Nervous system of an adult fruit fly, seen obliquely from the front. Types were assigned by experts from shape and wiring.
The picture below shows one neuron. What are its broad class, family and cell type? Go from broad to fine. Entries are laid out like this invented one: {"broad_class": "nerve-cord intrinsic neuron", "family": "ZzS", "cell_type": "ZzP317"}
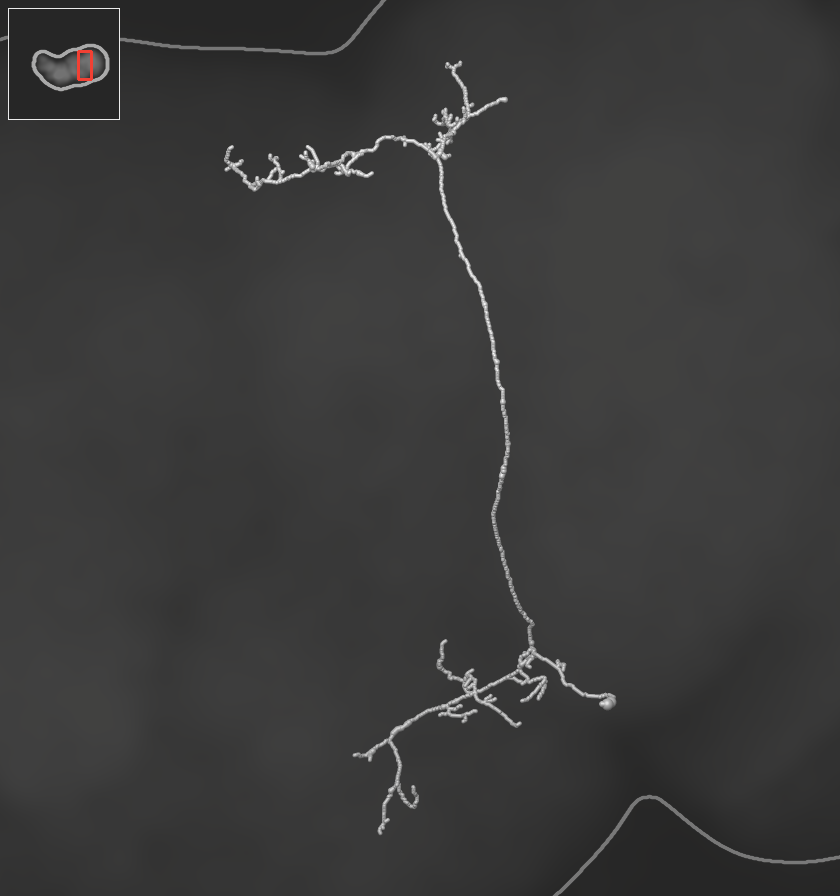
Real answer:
{"broad_class": "central-brain intrinsic neuron", "family": "hemilineage FLAa2", "cell_type": "SMP739"}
